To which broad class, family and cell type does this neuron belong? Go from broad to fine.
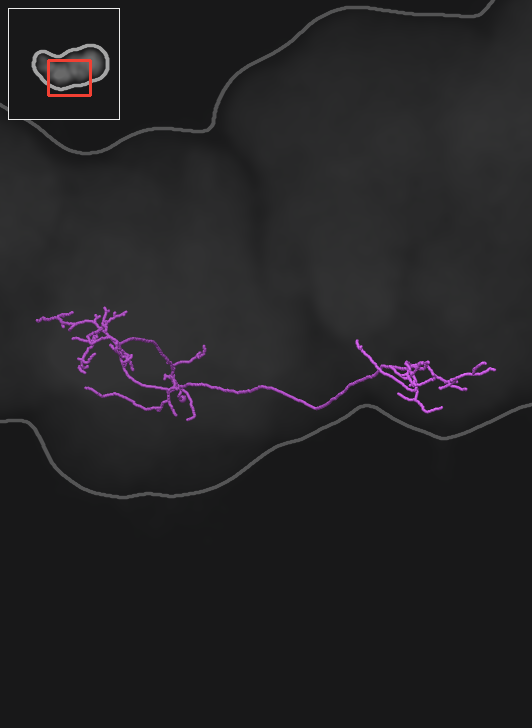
ascending neuron; hemilineage 12B; AN12B076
